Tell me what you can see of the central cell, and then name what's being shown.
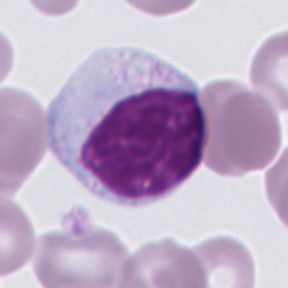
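Several fairly straight edges give this cell an angular outline. Its nucleus forms a single smooth mass, with neither lobes nor a notch, and no nucleoli can be seen within it. Above the nucleus, a small cluster of fine purplish granules sits in the cytoplasm. This is a large granular lymphocyte.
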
